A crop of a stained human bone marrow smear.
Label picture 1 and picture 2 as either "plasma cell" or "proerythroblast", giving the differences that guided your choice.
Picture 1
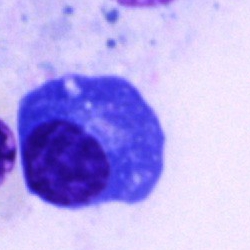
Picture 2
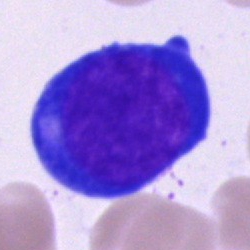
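Plasma cell's the first picture, and the proerythroblast is the second. They share one thing: both have cytoplasm stained deep blue. In picture 1 the outline is irregular, with several blunt angular corners, and there's plenty of cytoplasm, with several small clear vacuoles scattered through it. Its nucleus sits eccentrically, in the lower left part of the cell.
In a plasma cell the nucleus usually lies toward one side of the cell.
The chromatin is coarse, with darker clumps against paler areas.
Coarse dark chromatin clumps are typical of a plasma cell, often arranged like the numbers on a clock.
In picture 2 a single small rounded bleb projects from the upper right edge of the cell. There are no granules visible in its cytoplasm, and a paler patch sits in the cytoplasm at the left edge. Pale red cells lie just below it, along the bottom of the picture.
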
